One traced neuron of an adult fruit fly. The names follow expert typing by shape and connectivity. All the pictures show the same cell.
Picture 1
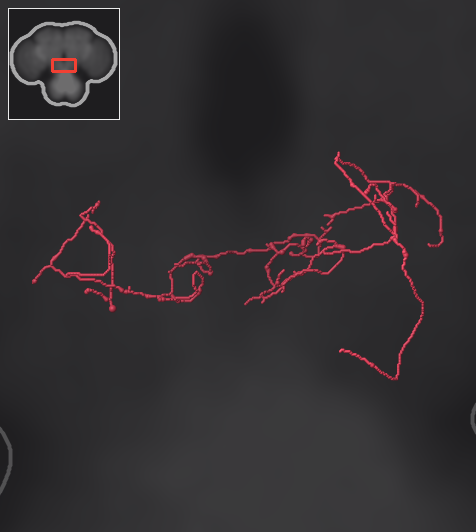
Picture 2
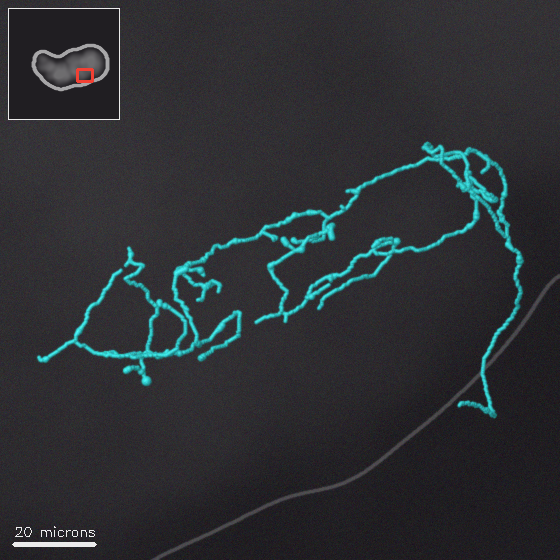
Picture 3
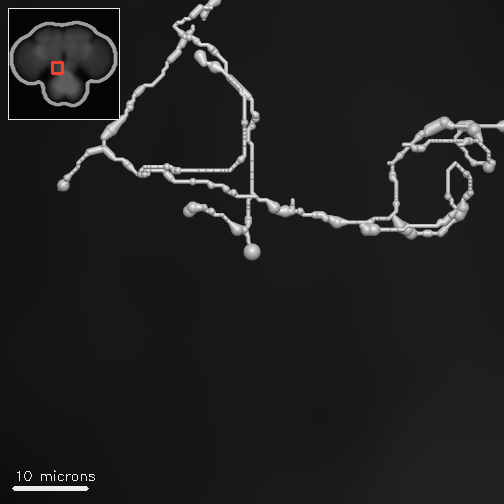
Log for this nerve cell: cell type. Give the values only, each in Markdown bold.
**PhG8**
